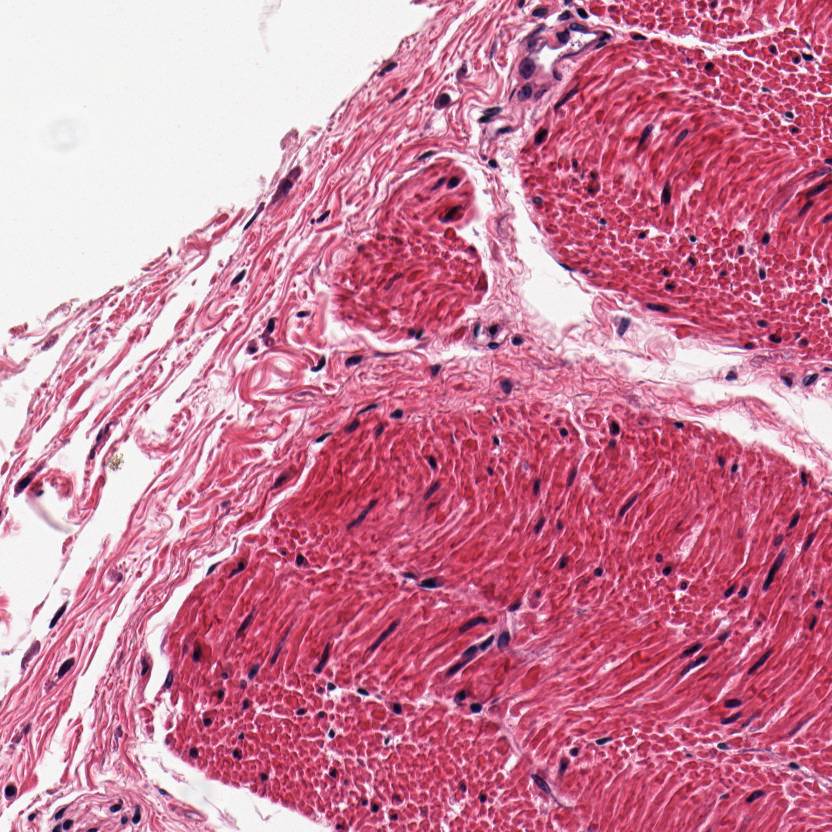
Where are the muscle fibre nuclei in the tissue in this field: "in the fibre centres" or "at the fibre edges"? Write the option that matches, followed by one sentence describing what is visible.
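In the fibre centres. The smooth muscle nuclei are elongated and cigar-shaped, lying centrally within the cells.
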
